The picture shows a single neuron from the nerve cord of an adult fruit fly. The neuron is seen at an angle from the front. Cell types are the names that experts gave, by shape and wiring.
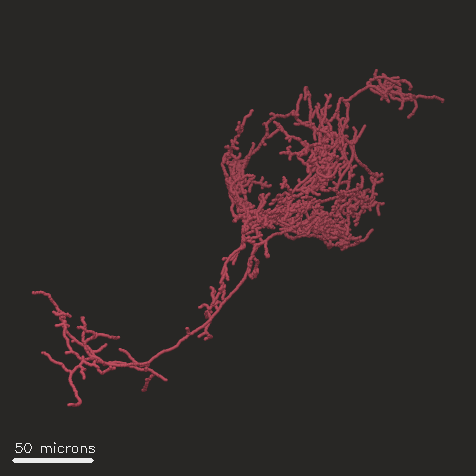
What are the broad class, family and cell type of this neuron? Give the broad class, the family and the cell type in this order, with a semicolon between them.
nerve-cord intrinsic neuron; hemilineage 09A; IN09A007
